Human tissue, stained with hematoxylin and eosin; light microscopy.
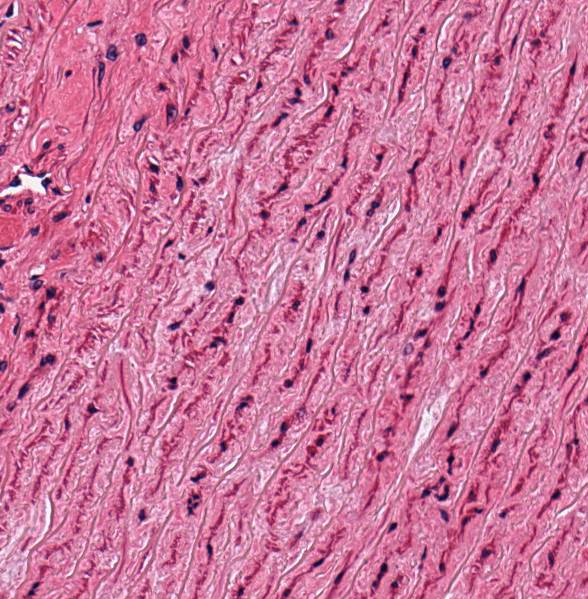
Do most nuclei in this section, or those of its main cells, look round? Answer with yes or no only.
No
